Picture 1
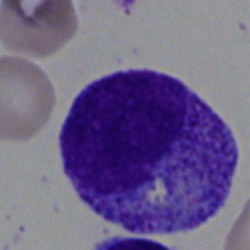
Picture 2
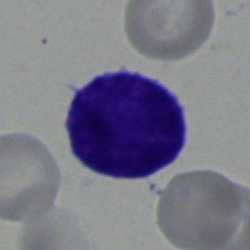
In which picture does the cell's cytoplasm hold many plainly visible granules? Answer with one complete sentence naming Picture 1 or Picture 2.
The cell seen in picture 1 shows many visible granules in its cytoplasm.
